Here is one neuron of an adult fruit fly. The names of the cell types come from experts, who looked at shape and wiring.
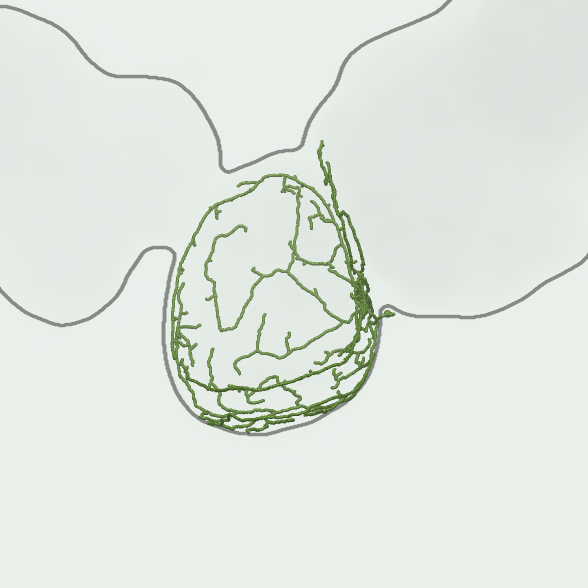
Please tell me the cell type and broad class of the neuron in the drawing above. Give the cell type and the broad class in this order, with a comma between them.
aMe4, visual centrifugal neuron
